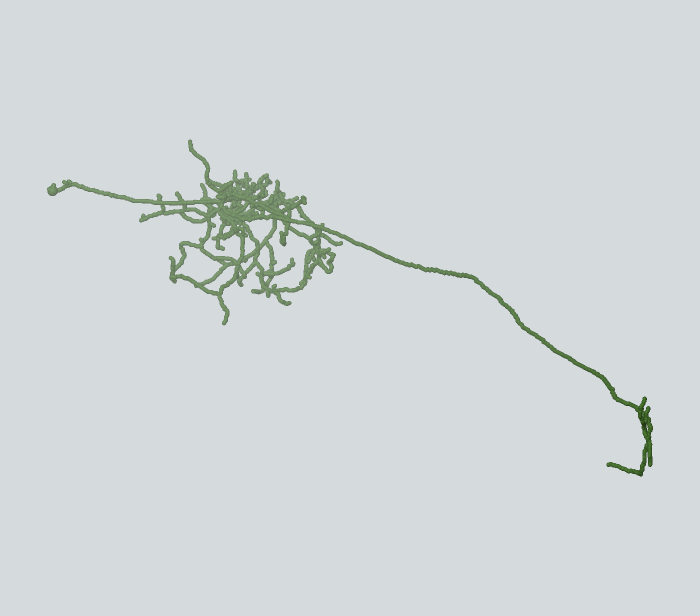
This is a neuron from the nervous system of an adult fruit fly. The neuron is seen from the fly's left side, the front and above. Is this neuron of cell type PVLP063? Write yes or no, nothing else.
no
